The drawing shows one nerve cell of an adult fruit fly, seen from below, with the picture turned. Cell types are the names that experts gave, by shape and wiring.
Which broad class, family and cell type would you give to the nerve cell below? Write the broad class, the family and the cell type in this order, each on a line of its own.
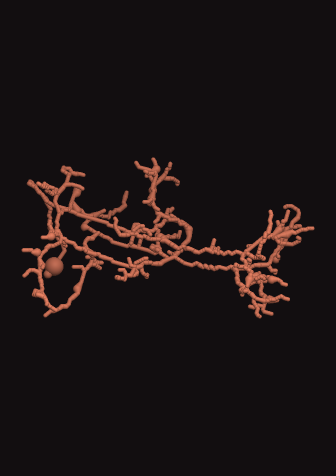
optic-lobe intrinsic neuron
Mi
Mi14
